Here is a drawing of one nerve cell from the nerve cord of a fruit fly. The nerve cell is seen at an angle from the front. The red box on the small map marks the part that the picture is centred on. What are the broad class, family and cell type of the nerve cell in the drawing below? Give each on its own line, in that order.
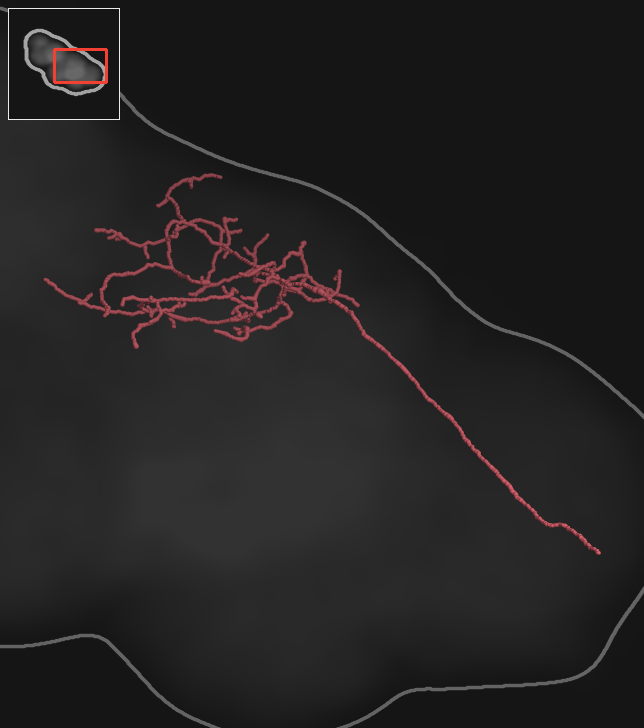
descending neuron
hemilineage WEDd1
DNa08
